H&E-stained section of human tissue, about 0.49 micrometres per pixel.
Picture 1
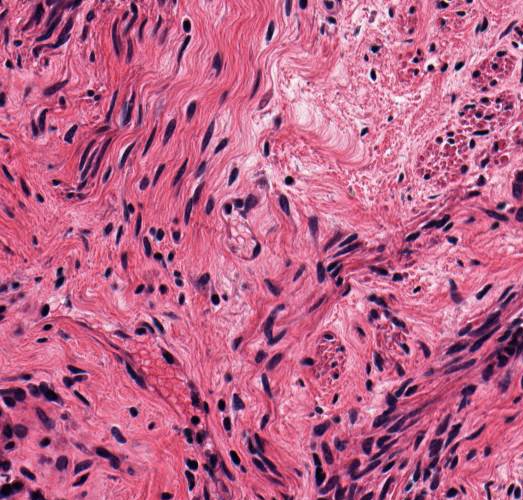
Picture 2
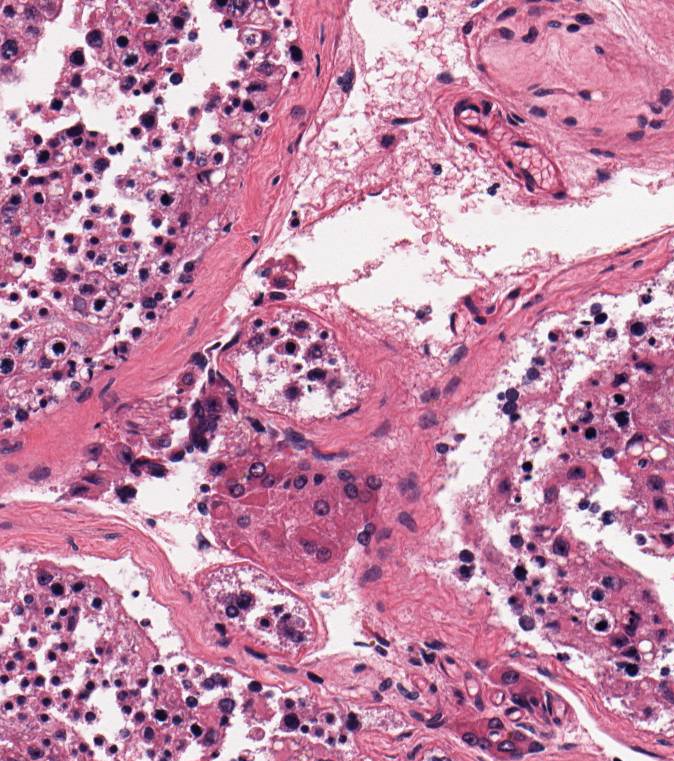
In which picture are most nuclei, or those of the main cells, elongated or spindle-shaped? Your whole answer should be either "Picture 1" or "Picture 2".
Picture 1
